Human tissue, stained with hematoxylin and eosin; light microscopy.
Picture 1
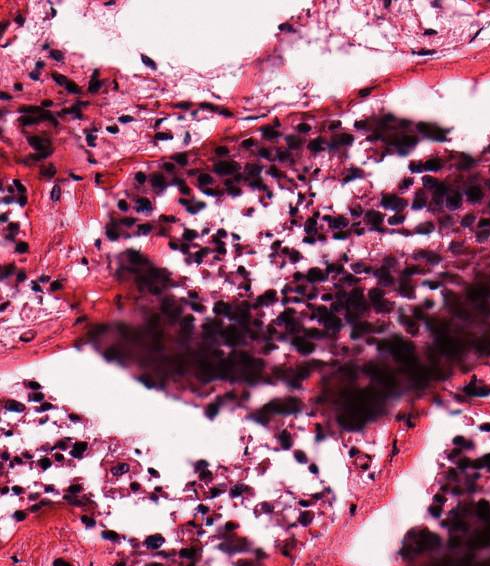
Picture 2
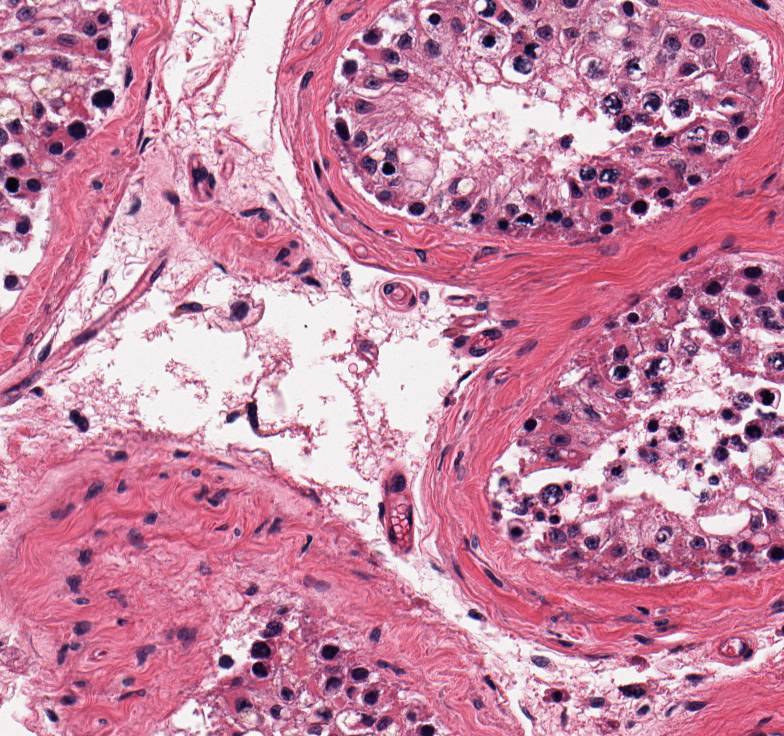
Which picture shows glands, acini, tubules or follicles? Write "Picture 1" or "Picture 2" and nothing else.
Picture 2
